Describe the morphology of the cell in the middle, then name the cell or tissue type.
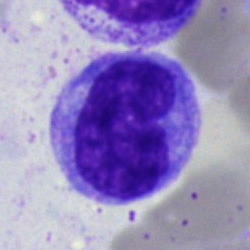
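The outline of this cell is round to slightly oval and smooth. Its nucleus fills most of the cell and is notched on the right side, so it looks kidney-like. The cytoplasm shows no clear vacuoles. This is a monocyte.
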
